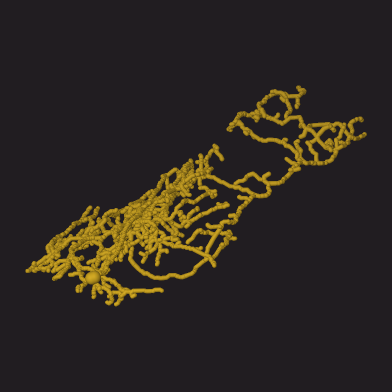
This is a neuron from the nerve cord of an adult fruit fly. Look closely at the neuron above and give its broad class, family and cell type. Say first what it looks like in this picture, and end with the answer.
Dozens of branch ends can be seen. In this view it is wider than it is tall. Its broad class is nerve-cord intrinsic neuron. The family is hemilineage 19B. Its cell type is IN19B050.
